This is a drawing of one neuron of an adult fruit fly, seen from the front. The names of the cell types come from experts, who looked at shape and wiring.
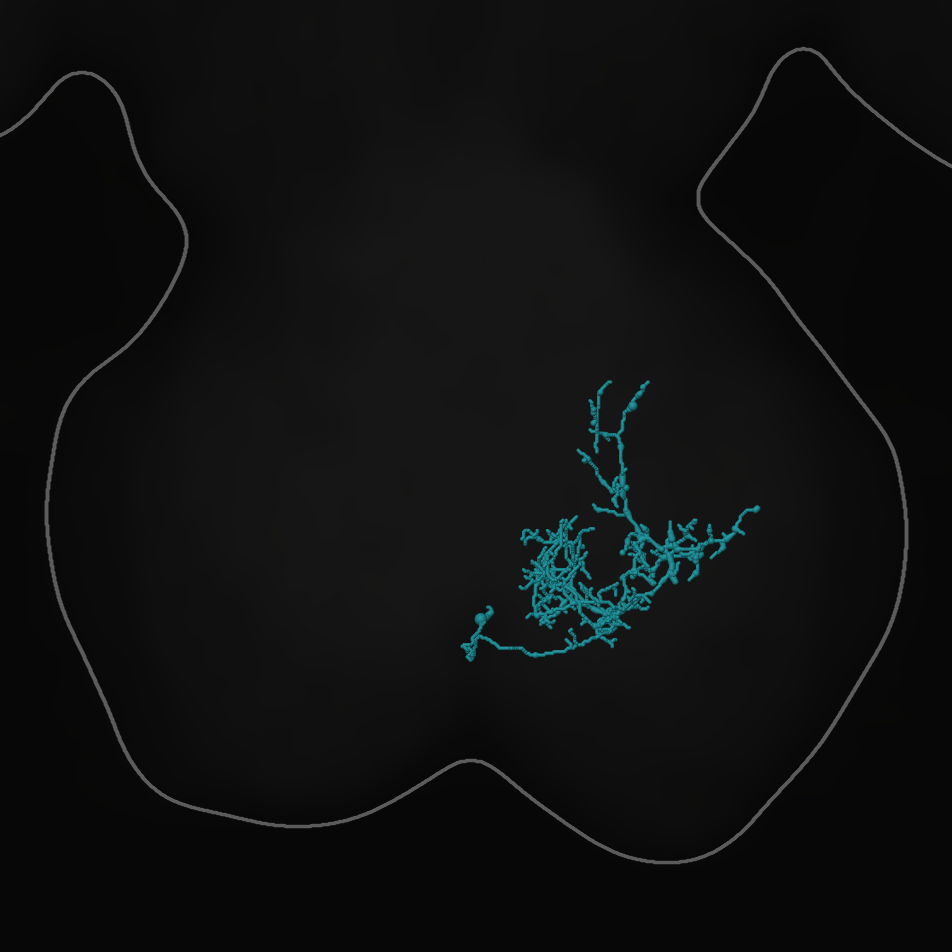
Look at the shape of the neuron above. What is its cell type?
IN13B035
